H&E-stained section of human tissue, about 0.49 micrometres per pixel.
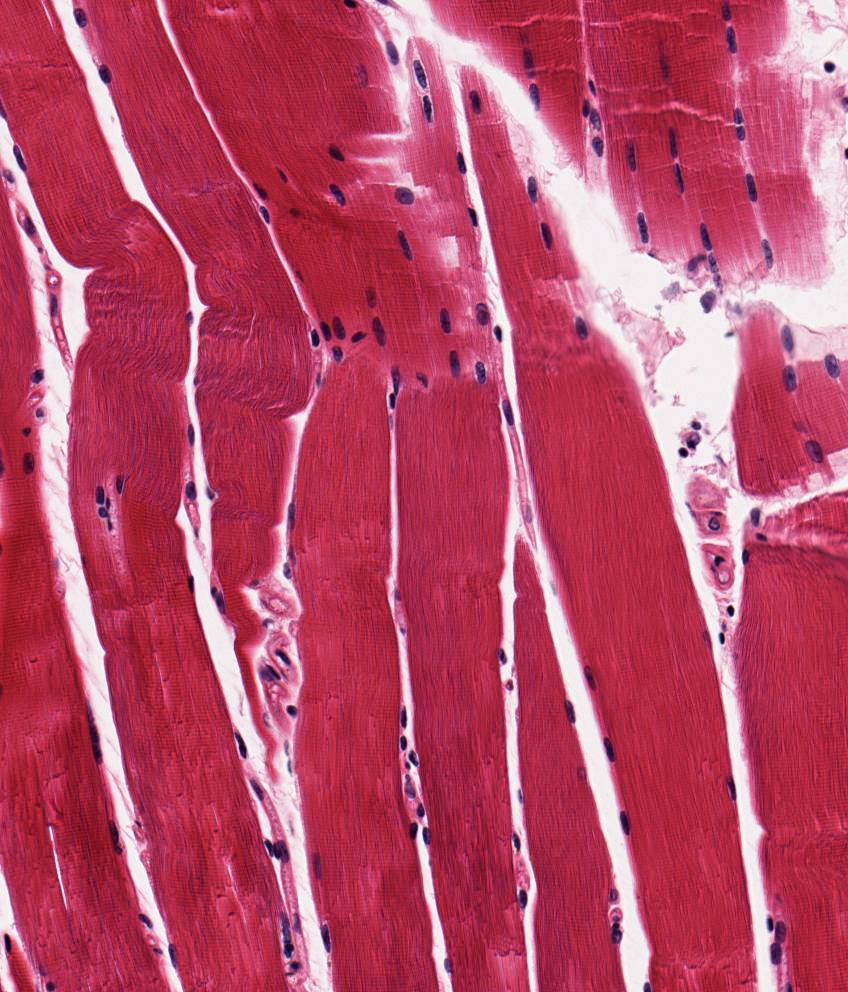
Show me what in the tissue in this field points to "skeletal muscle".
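Long, parallel muscle fibres cross the field from the upper edge toward the lower edge, slanting slightly from upper left to lower right.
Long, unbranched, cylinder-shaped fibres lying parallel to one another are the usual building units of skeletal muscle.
The parallel course of the fibres here agrees with that arrangement. The fibre nuclei sit at the edges of the fibres, just beneath the cell surface.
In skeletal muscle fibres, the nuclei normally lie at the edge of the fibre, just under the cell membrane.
The nuclear position in the picture matches this. Each fibre carries many flattened, elongated nuclei along its length, and the cytoplasm is intensely eosinophilic, staining a deep pink-red. These fibres are skeletal muscle.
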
